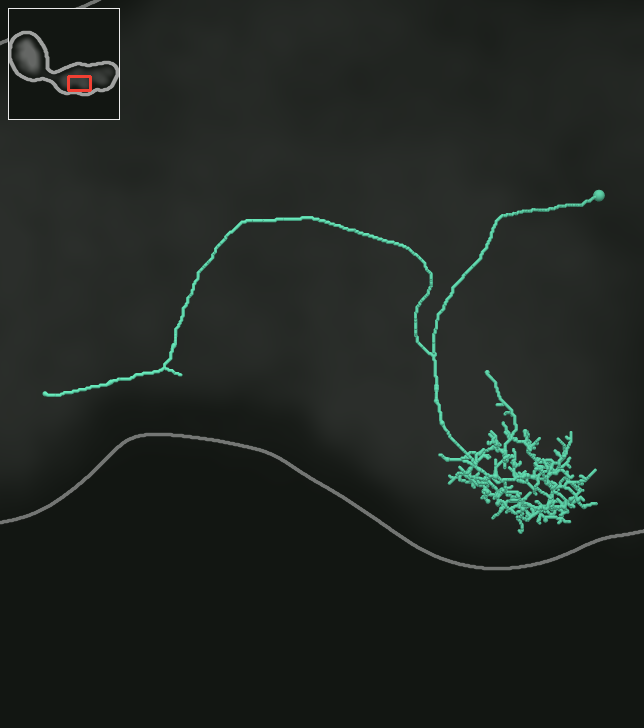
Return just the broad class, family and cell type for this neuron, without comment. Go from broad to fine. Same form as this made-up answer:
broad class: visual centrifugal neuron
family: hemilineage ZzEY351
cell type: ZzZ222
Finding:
broad class: nerve-cord intrinsic neuron
family: hemilineage 23B
cell type: IN23B075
